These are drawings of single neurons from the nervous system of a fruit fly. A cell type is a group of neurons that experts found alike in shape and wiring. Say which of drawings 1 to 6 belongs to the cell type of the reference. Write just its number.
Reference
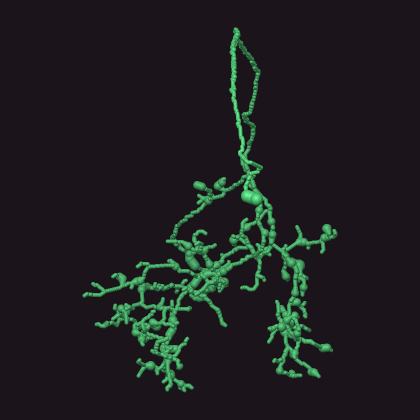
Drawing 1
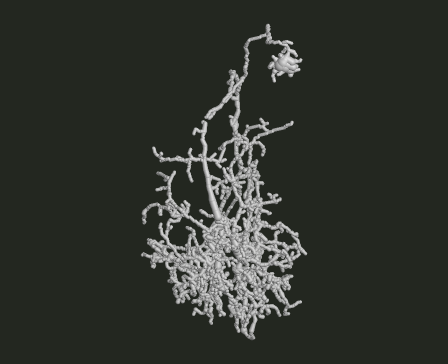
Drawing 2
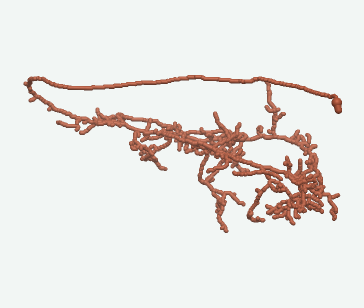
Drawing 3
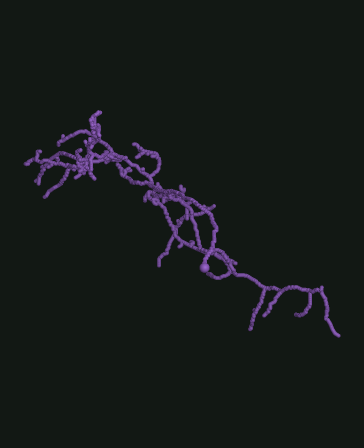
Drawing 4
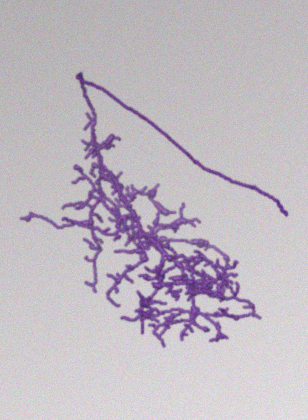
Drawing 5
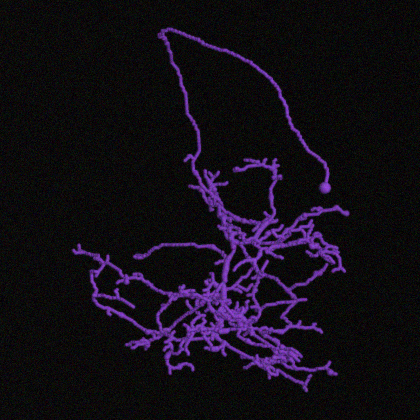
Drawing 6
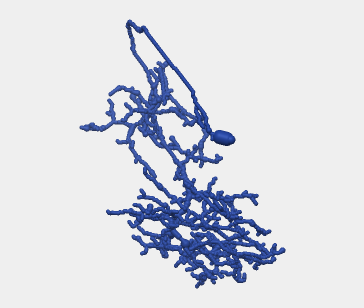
5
